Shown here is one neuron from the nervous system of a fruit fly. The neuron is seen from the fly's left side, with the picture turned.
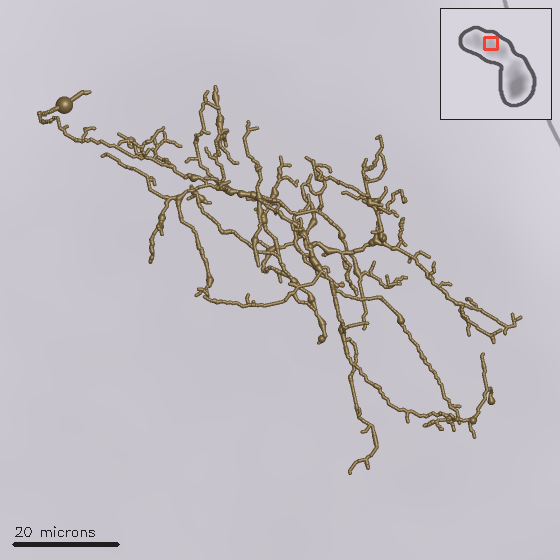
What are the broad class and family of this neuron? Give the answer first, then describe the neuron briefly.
This is a nerve-cord intrinsic neuron. The family is hemilineage 20A.22A. The cell body is at the upper left of the picture. By the scale bar it is about 95 microns wide in this view. Dozens of branch ends can be seen.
